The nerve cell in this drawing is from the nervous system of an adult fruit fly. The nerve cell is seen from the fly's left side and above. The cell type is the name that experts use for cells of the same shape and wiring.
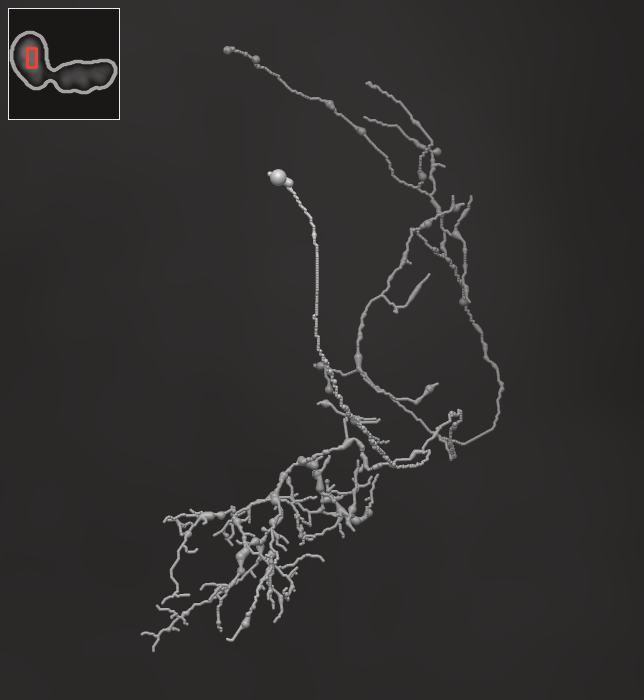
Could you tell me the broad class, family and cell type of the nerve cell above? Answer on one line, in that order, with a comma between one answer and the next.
central-brain intrinsic neuron, hemilineage LHl4_posterior, PLP115_b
